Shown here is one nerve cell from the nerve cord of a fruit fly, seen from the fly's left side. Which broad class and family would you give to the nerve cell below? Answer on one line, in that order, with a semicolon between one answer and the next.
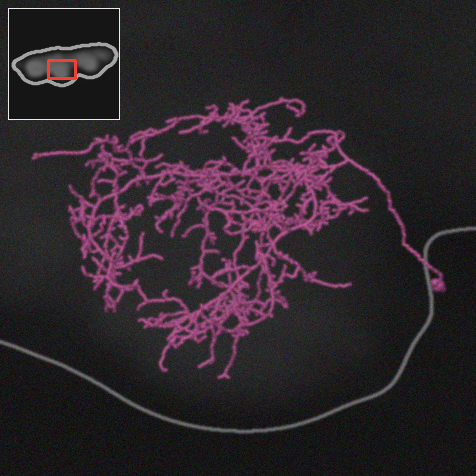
nerve-cord intrinsic neuron; hemilineage 03A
